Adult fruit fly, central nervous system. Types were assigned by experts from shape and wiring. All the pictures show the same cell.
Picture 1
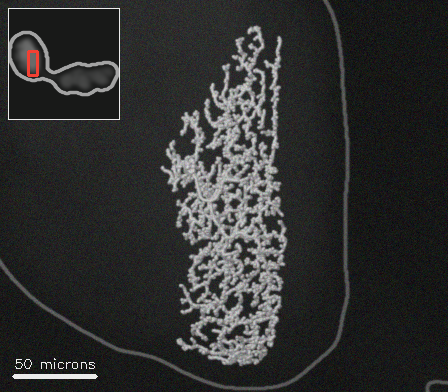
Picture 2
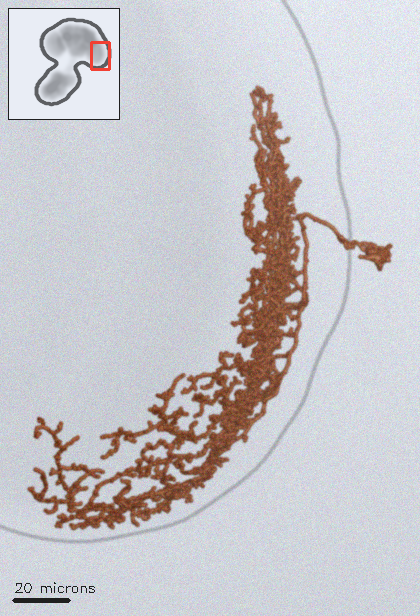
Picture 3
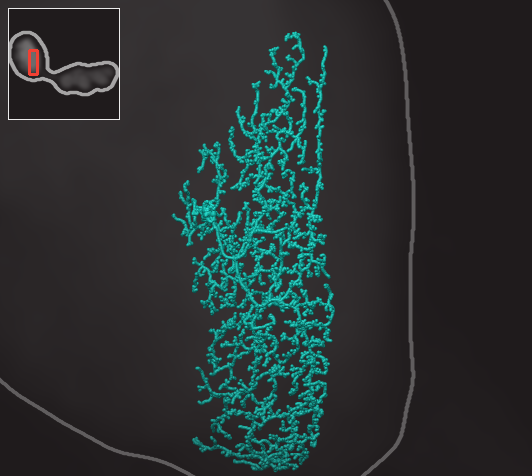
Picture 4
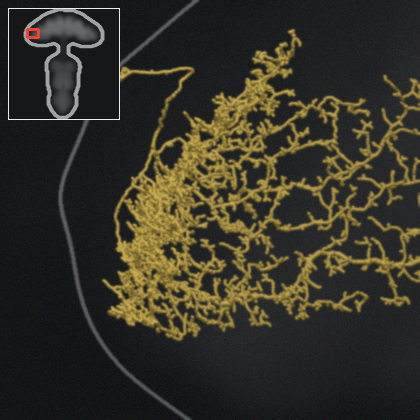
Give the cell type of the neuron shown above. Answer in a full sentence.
The cell type is Dm19.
